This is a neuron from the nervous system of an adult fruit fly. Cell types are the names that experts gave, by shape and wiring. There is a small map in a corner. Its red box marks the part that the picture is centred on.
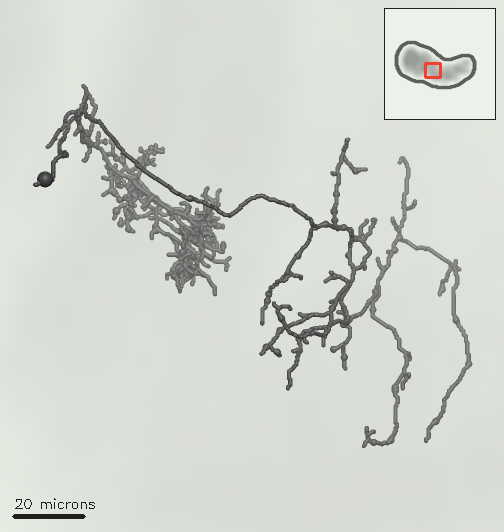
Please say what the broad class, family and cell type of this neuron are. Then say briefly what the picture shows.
It is an optic-lobe intrinsic neuron. Its family is LOLP. The cell type is LOLP1. By the scale bar it is about 130 microns wide in this view. Dozens of branch ends can be seen.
